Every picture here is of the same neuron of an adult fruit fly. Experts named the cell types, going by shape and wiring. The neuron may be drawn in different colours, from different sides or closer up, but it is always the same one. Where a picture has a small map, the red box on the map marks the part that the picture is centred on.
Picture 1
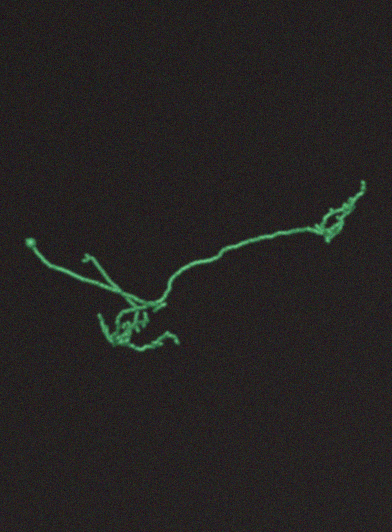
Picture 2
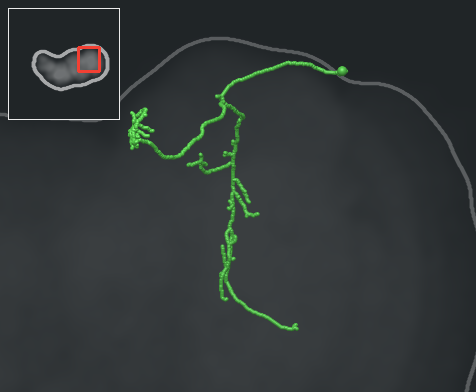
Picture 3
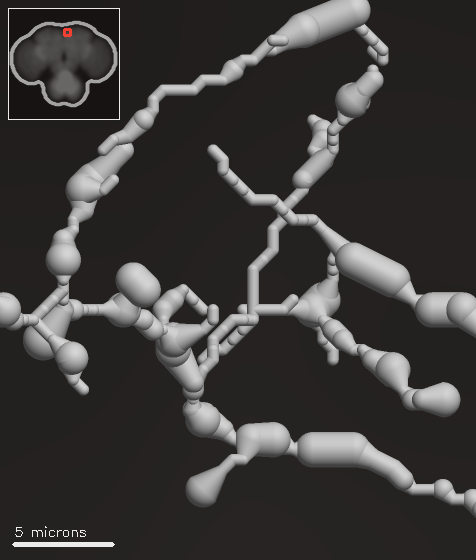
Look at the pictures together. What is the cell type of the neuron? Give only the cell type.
SMP217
